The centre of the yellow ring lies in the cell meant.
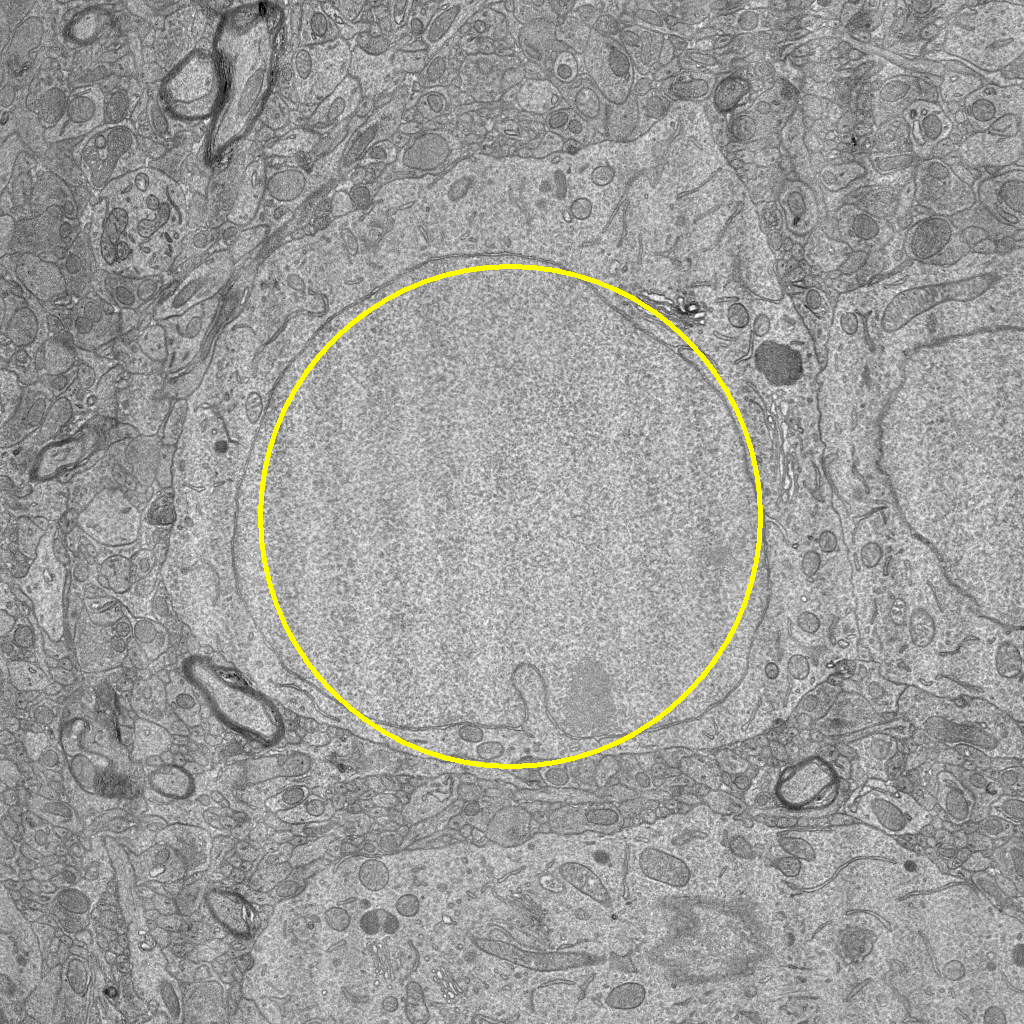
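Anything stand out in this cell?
One narrow finger-like fold of the envelope dips in from the nucleus's lower edge.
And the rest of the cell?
Both pale; the chromatin is evenly spread, no dark clumps lining the envelope, and the lightly stained cytoplasm has small rounded mitochondria scattered above the nucleus.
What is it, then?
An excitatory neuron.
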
